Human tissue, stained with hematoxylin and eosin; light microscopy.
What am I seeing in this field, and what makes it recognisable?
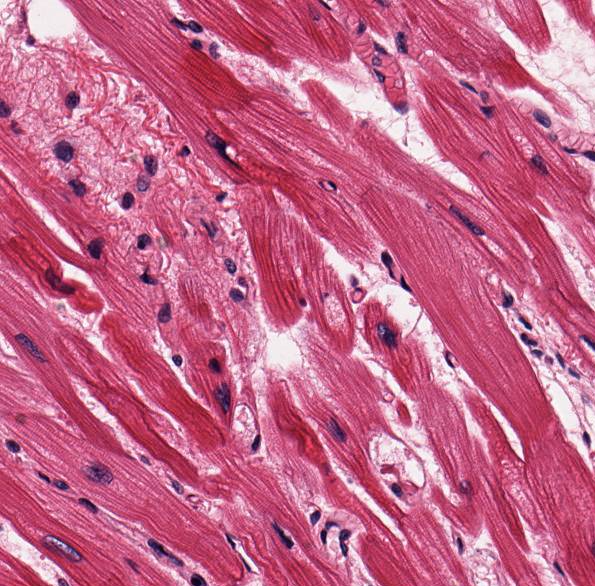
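You are looking at myocardium. The muscle fibres run diagonally, upper left toward lower right, and they branch and join neighbouring fibres rather than running as separate parallel cylinders.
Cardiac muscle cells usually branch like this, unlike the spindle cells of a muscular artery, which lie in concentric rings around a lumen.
The oval nuclei lie in the centre of the fibres.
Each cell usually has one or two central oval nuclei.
The cytoplasm stains a deep pink-red.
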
